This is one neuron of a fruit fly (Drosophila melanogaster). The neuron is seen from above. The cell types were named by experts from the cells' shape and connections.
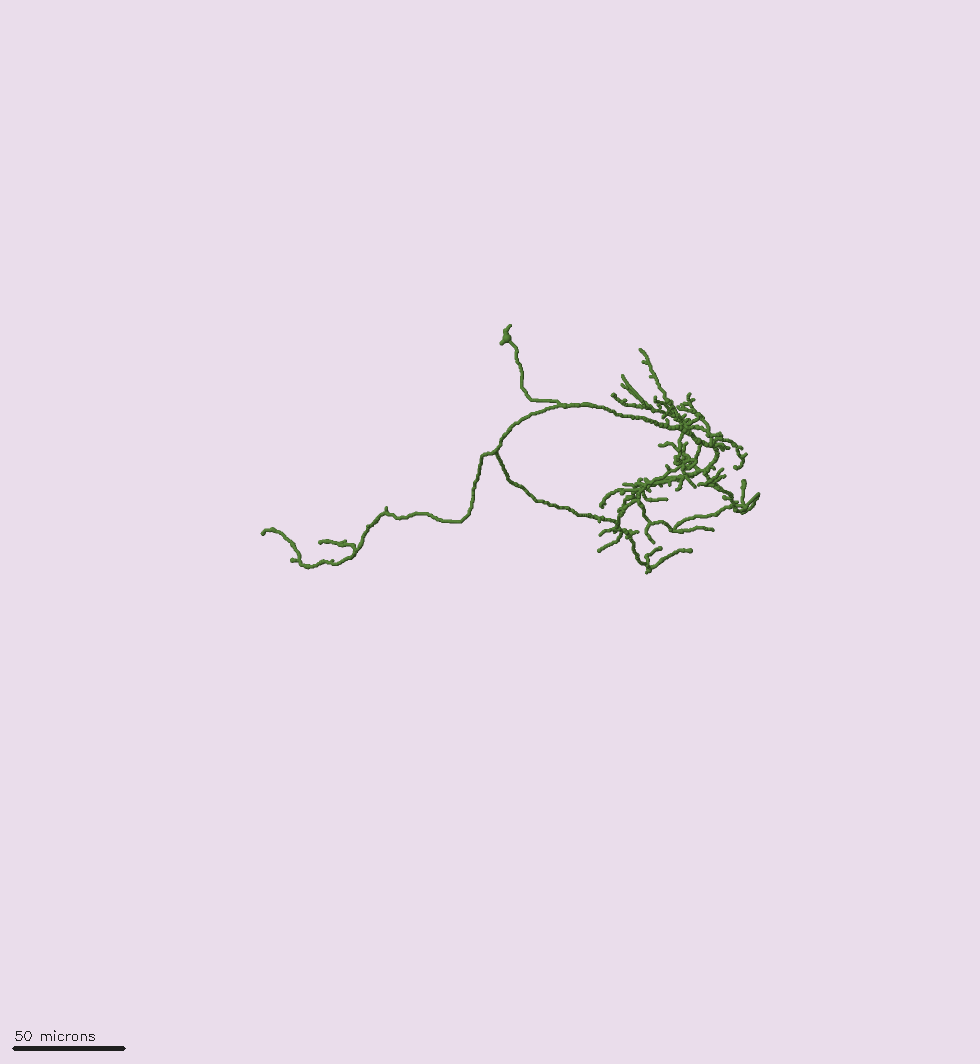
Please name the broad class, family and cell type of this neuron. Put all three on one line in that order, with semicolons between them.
central-brain intrinsic neuron; hemilineage SMPad1; SIP118m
